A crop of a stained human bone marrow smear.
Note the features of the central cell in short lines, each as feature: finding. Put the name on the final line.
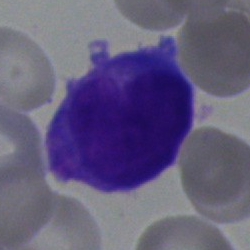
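Edge: two small knobs poking out at the top
Cytoplasm: no clear paler rim you can tell apart from the nucleus
Staining: deep blue-purple all over, only faint mottling
Vacuoles: none to see
Call: blast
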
